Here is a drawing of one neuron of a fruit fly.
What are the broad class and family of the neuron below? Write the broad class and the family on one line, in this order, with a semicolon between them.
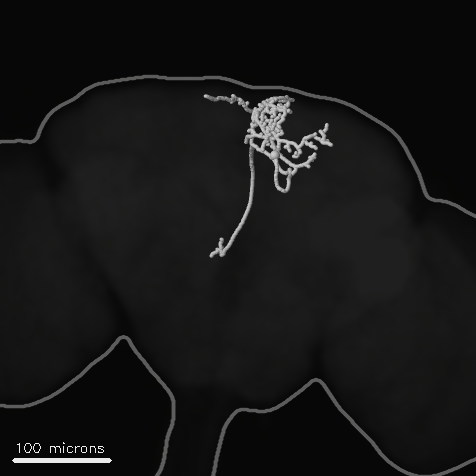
central-brain intrinsic neuron; hemilineage SMPpv1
